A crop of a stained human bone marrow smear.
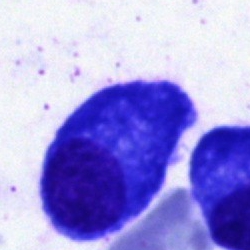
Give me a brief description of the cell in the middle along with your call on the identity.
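Shape comes first: the cell is oval and tapers toward the upper right. Its cytoplasm is abundant and deep blue, with paler, mottled areas in the part lying beyond the nucleus. The nucleus stains a darker purple than the cytoplasm around it. It is a plasma cell.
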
